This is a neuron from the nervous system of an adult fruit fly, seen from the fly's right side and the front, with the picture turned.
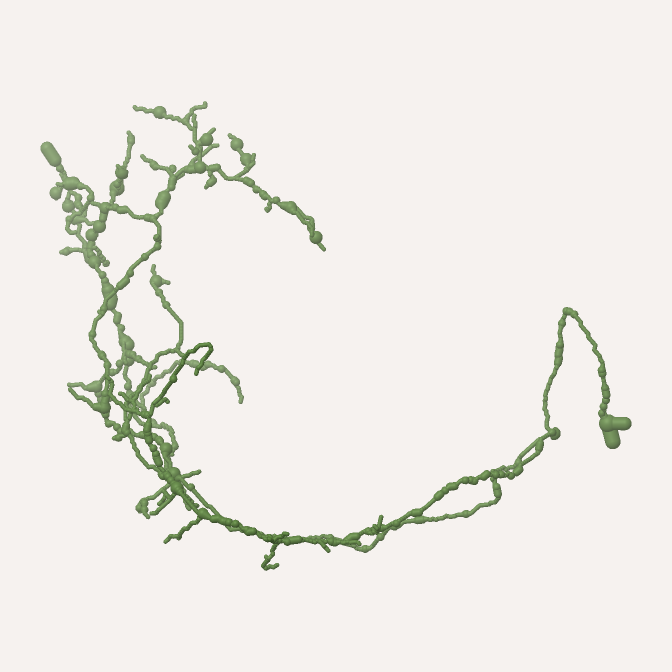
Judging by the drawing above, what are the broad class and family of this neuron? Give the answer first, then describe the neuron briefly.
This is a central-brain intrinsic neuron. The family is hemilineage SLPpm1. Dozens of branch ends can be seen. In this view it is about as wide as it is tall.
